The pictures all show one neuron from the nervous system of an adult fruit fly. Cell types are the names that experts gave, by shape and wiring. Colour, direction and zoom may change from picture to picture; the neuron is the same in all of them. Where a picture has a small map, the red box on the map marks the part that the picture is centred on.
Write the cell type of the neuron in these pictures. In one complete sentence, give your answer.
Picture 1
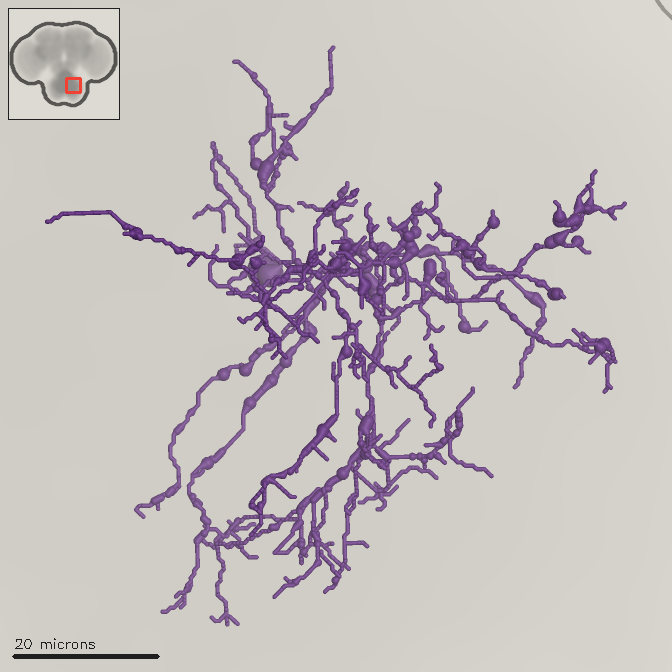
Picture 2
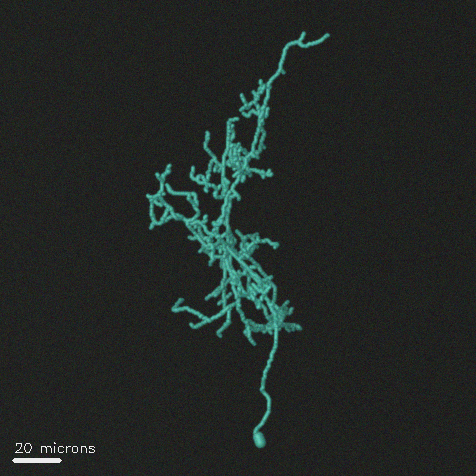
The neuron is typed under the name IN20A.22A055.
